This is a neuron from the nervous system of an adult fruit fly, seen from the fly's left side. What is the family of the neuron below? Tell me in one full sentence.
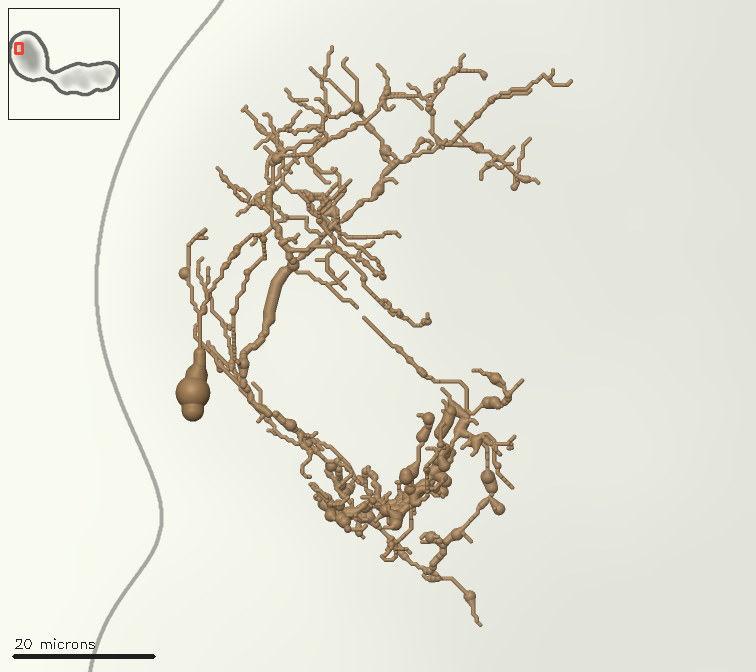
Among the members of family hemilineage AOTUv1_medial is this neuron.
